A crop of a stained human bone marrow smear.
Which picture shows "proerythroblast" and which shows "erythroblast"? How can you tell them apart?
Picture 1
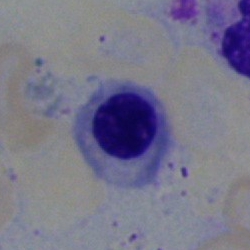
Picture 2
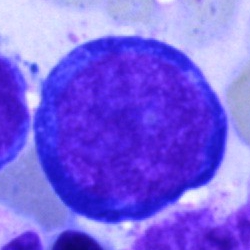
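Of the two pictures, the first holds the erythroblast and the second the proerythroblast. The chromatin of the erythroblast is dark purple and densely stained, whereas that of the proerythroblast is fine and evenly spread, without coarse clumps. The erythroblast's cytoplasm is pale blue-grey; the proerythroblast's is deep blue and forms only a thin rim around the nucleus.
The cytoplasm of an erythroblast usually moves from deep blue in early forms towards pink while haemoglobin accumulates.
No granules are seen in the cytoplasm of either cell.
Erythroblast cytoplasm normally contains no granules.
The erythroblast has a smooth, round to slightly oval outline, and the proerythroblast a round one. Part of another dark-staining nucleated cell is at the upper right corner of the first picture, and another nucleated cell, cut off by the frame, lies just to the left of the proerythroblast.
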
